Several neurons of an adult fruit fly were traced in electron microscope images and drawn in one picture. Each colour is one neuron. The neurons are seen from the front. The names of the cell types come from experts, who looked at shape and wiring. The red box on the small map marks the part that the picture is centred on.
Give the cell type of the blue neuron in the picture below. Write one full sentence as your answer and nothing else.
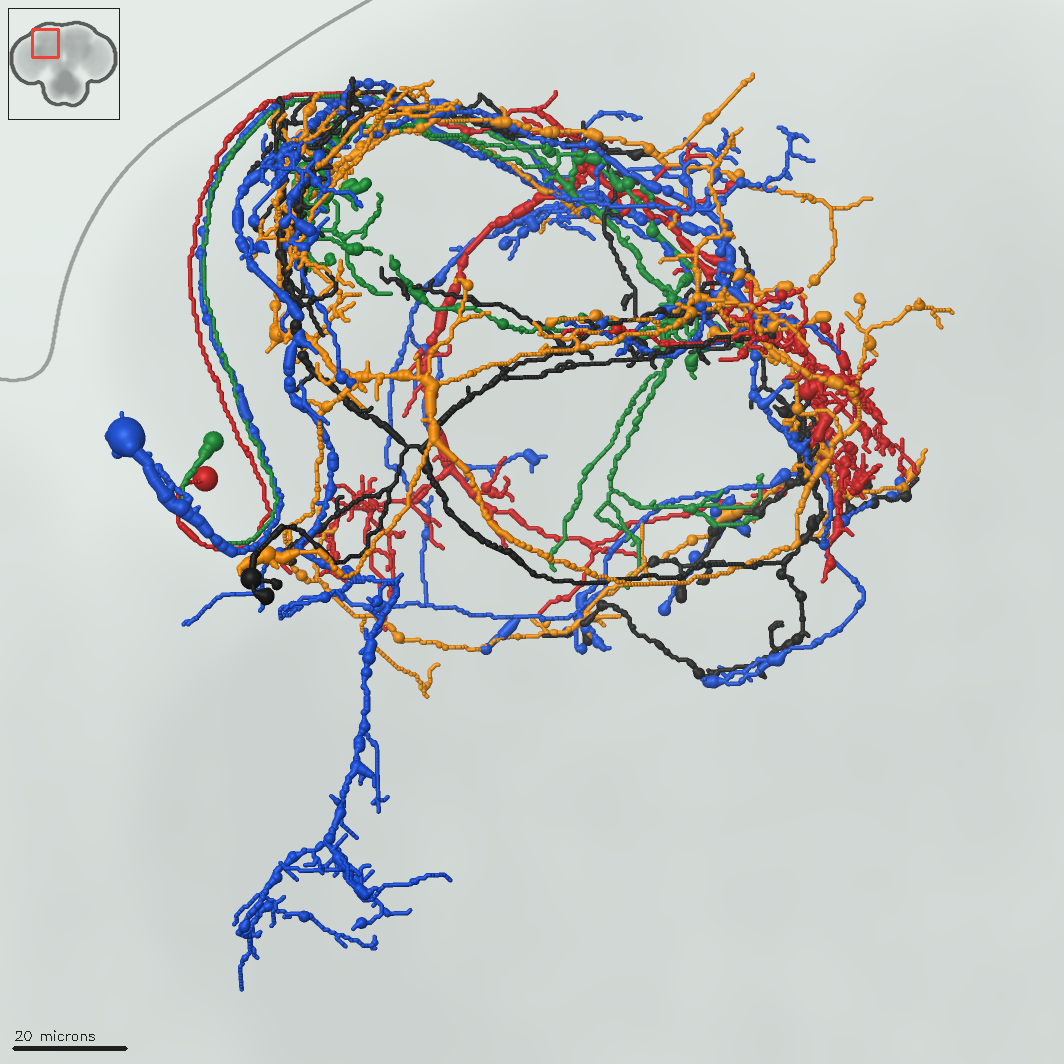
The cell type for the neuron is SLP076.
